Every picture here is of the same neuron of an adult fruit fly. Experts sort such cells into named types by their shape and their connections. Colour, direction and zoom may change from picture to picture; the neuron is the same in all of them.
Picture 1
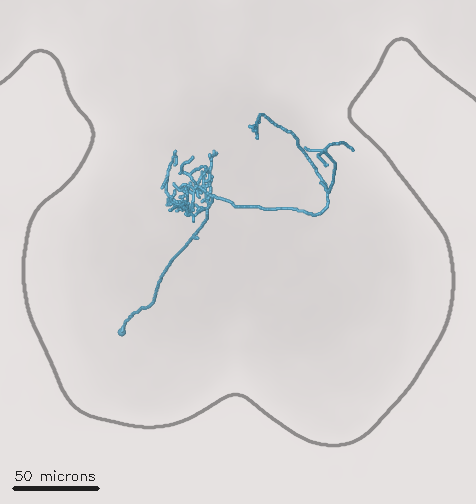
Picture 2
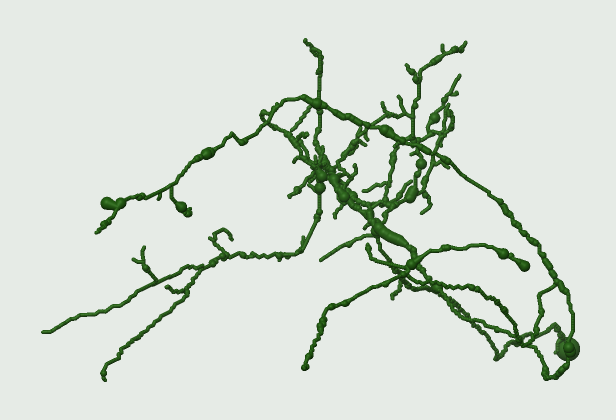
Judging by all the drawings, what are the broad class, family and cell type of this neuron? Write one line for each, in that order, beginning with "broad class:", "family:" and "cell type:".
broad class: nerve-cord intrinsic neuron
family: hemilineage 07B
cell type: IN07B098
